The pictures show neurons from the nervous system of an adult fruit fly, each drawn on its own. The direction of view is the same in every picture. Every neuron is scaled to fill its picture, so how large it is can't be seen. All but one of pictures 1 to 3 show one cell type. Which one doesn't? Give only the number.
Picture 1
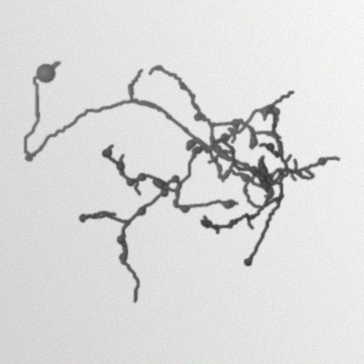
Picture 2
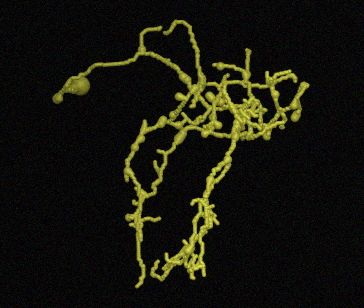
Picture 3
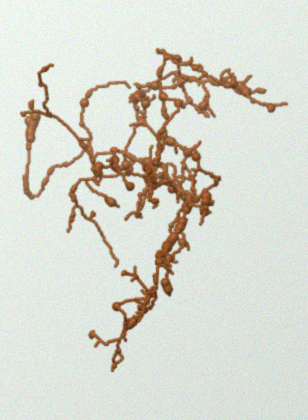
3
